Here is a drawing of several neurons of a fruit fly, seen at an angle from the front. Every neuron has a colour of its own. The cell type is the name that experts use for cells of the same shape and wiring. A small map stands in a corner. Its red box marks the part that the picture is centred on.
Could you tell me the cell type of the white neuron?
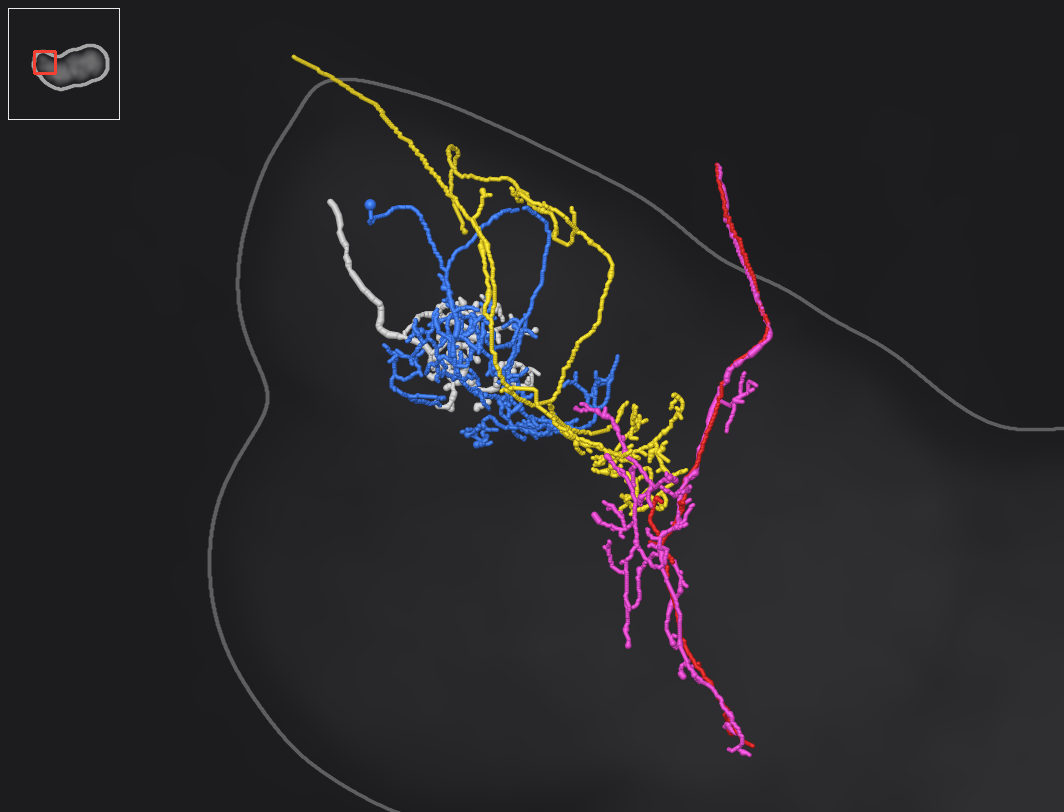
SNxx07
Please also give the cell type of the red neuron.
SNxx22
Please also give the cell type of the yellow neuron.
SNxx20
